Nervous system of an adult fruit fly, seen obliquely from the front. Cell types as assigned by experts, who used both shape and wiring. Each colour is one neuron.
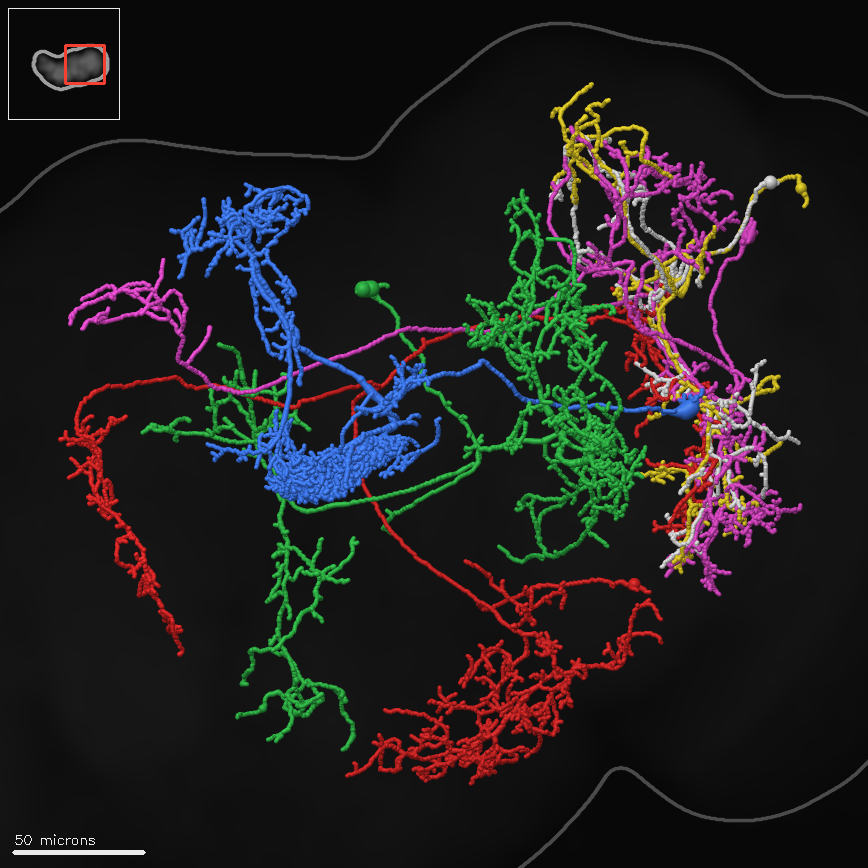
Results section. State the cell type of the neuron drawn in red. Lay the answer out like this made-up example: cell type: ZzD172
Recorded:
cell type: SAD071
